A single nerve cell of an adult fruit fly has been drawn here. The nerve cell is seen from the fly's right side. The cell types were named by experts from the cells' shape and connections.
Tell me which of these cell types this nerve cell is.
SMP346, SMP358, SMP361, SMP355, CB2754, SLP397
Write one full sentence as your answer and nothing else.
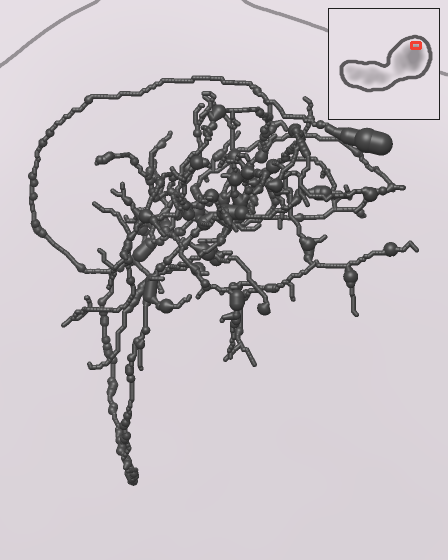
Cell type CB2754 is what this nerve cell is.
